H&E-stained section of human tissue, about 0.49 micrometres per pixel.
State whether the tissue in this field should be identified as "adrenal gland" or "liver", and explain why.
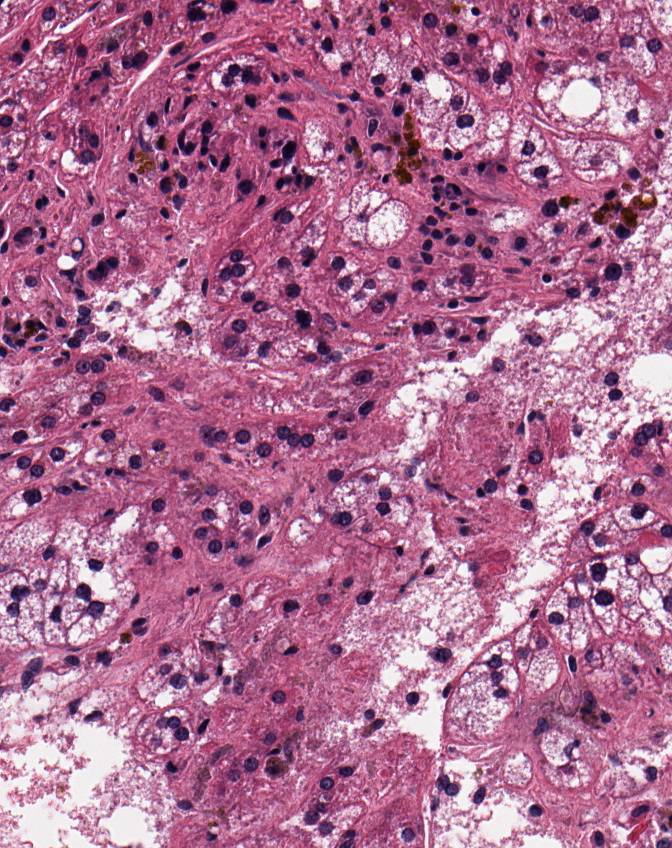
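This is adrenal gland. Pale cell clusters lie between bands of pink fibrous stroma, many cells with clear, bubbly, finely vacuolated cytoplasm.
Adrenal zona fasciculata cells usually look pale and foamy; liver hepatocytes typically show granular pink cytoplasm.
Granular brown pigment lies in cells of the upper half, chiefly upper right.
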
